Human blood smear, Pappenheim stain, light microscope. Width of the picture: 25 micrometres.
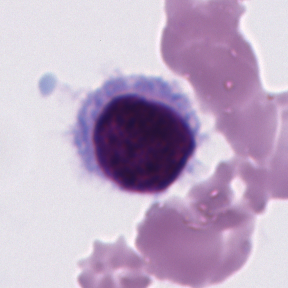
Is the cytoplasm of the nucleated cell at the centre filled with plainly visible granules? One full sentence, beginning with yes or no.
No, the cell shows no granules in its cytoplasm.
